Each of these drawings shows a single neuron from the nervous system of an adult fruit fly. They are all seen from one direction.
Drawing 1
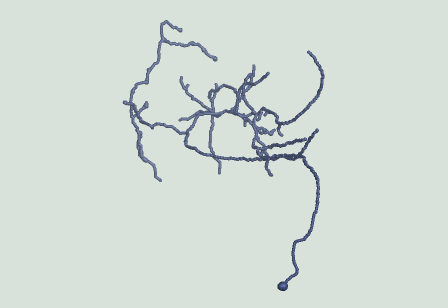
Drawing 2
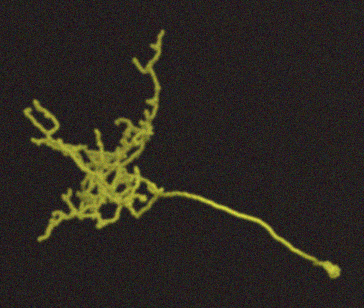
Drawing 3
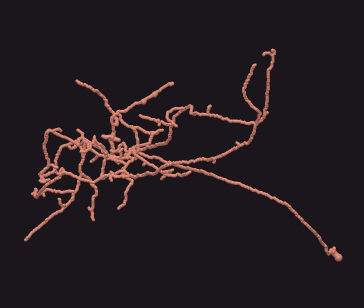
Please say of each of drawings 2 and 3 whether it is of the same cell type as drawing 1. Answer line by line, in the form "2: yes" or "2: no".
2: no
3: yes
